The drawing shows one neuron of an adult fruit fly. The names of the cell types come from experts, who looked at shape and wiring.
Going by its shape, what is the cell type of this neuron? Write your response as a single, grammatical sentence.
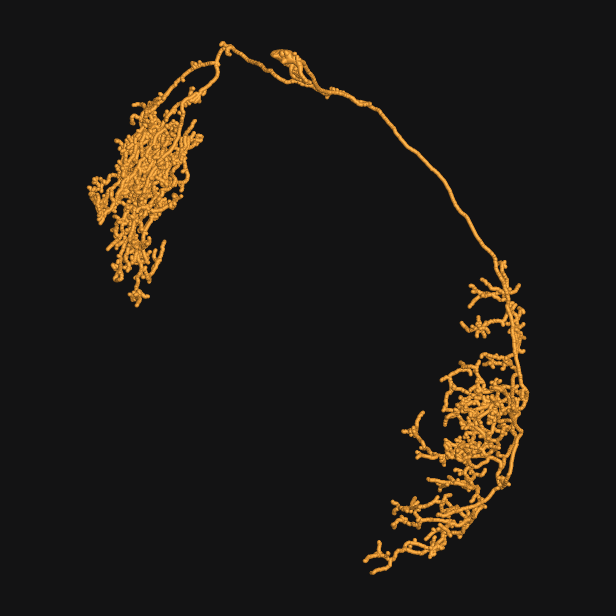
The cell type name for this neuron is MeLo13.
